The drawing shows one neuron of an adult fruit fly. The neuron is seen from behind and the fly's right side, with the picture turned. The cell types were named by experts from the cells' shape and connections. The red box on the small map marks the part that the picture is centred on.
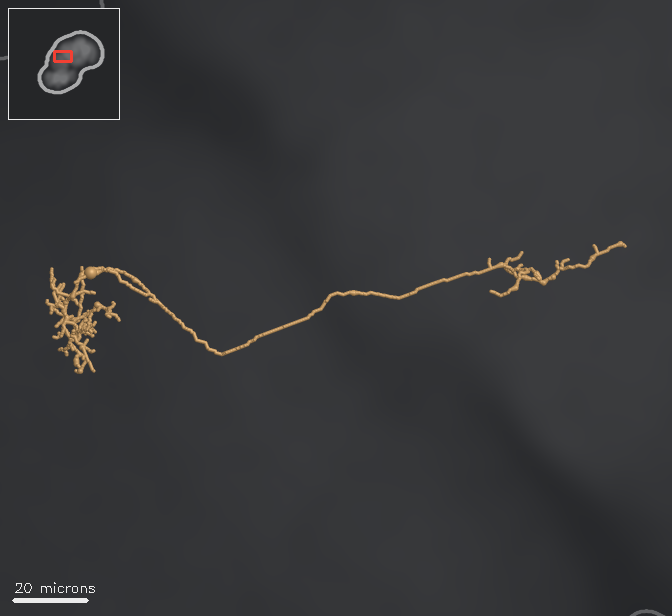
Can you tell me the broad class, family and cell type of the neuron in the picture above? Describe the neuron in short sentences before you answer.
Its cell body lies on the left of the picture. From left to right in the picture it spans about 160 microns. It is a visual projection neuron. The family is LPC. Its cell type is LPC1.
